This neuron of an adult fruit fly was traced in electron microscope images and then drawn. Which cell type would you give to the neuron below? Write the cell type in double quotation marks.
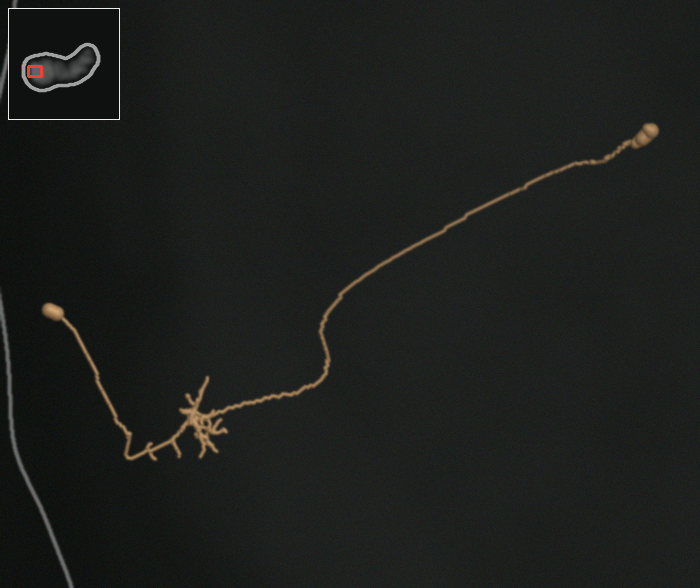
"Tm9"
